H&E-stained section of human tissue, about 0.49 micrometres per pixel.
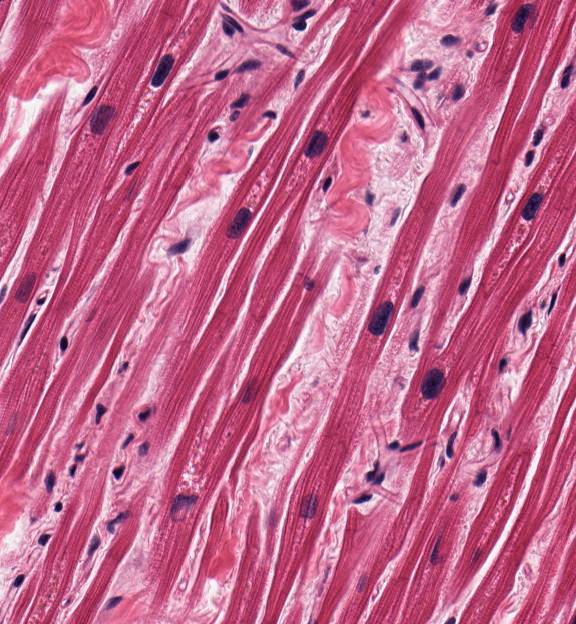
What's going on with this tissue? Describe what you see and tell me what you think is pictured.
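First, fine cross-striations run across the pink muscle fibres. Second, the fibre nuclei lie centrally within the fibres. Third, the fibre cytoplasm stains deep eosinophilic pink-red. Fourth, small, dark, often elongated interstitial cell nuclei are scattered between the fibres. The tissue is atrial appendage of the heart.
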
